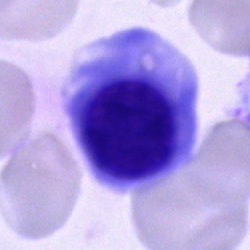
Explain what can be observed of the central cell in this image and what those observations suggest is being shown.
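Outline first: roughly rounded, with a few blunt angles. Next, the nucleus sits toward the lower part of the cell, leaving more cytoplasm above it. The cytoplasm shows no granules, though a small pale round spot lies in it above the nucleus. This cell is an erythroblast.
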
